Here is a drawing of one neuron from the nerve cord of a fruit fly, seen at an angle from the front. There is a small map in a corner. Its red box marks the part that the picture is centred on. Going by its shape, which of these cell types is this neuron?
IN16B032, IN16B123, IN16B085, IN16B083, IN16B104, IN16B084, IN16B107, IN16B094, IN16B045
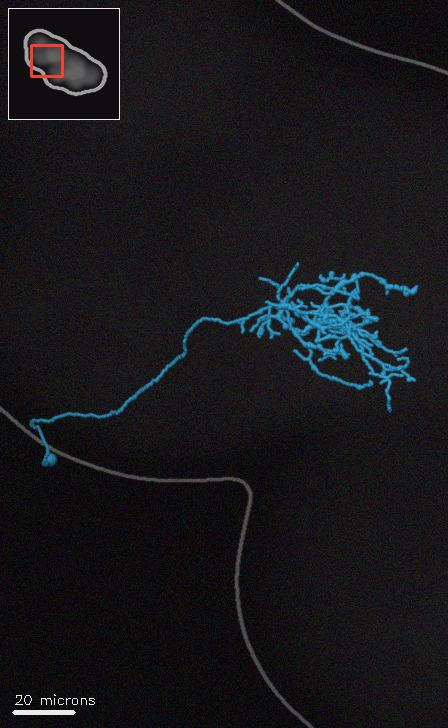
IN16B084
